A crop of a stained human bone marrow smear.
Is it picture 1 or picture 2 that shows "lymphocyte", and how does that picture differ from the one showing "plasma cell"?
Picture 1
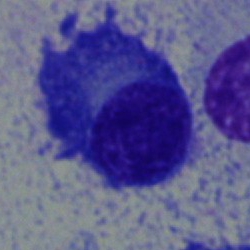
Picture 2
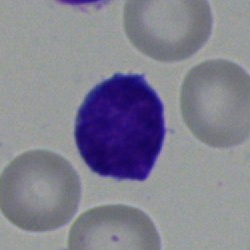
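Plasma cell in picture 1, lymphocyte in picture 2. Nucleus: off-centre, lower right, in the plasma cell; filling nearly the whole lymphocyte.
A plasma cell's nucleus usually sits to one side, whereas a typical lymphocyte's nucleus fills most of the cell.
Cytoplasm: plentiful and deep blue in the plasma cell, filling much of the cell beside the nucleus; almost none visible in the lymphocyte.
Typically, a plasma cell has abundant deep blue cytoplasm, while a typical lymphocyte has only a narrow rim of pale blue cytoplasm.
Plasma cell: a paler zone in the cytoplasm against the upper-left side of the nucleus. Chromatin: dark purple throughout in the plasma cell; dense, deep blue-purple, mottled and clumped in the lymphocyte. Outline: irregular, with small blunt projections along the top edge, in the plasma cell; roughly oval and slightly taller than wide in the lymphocyte, with a tiny pointed nub on its upper edge. Lymphocyte: no nucleoli, no granules anywhere in the cell.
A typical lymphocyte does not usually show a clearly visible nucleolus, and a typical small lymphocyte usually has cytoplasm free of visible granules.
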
